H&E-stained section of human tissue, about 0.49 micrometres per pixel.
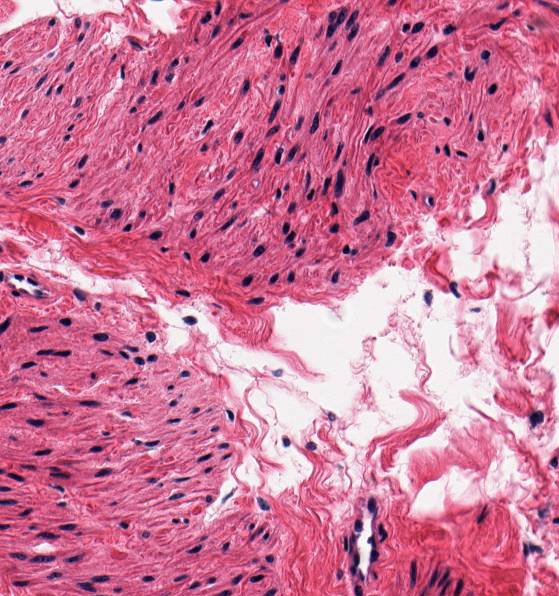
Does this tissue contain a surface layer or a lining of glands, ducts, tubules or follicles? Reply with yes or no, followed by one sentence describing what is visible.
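No. No epithelium is present anywhere in the field.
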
